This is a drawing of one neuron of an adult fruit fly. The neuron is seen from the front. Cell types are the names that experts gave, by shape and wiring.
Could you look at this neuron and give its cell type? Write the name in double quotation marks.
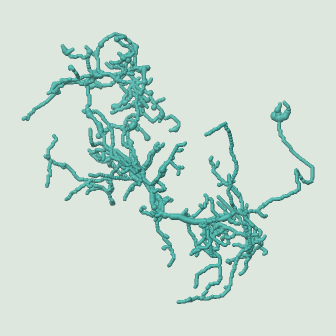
"INXXX349"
